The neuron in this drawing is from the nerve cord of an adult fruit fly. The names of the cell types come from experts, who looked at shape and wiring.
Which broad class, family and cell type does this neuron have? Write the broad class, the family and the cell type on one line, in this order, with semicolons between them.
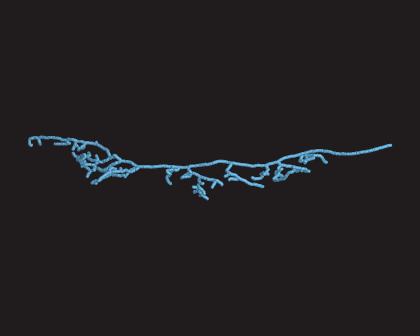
descending neuron; hemilineage WEDd1; DNae001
